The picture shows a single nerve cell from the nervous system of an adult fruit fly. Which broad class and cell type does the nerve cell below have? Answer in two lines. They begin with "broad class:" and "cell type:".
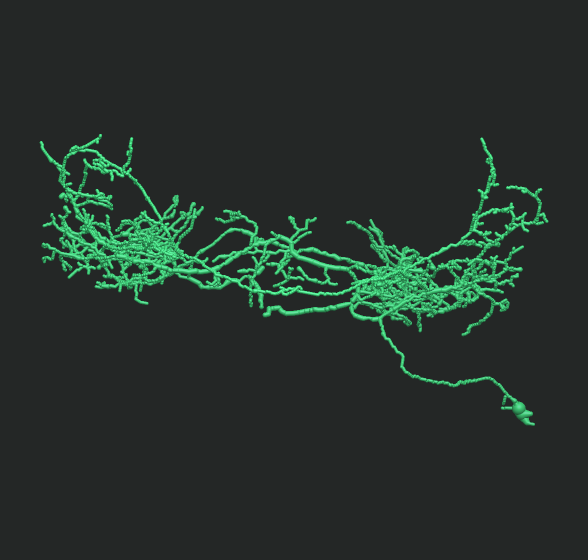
broad class: central-brain intrinsic neuron
cell type: GNG191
